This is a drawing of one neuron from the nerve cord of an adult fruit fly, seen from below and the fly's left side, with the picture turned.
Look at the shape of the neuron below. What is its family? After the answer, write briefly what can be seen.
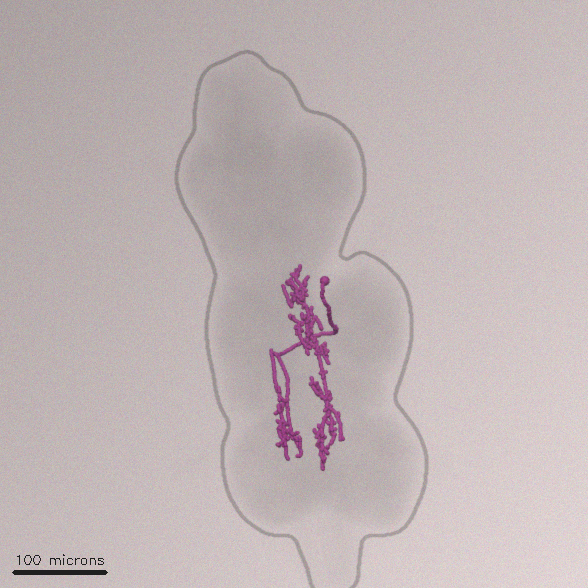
Its family is hemilineage 06A. It is a nerve-cord intrinsic neuron. By the scale bar it is about 200 microns tall in this view. As drawn here it is more than twice as tall as it is wide.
